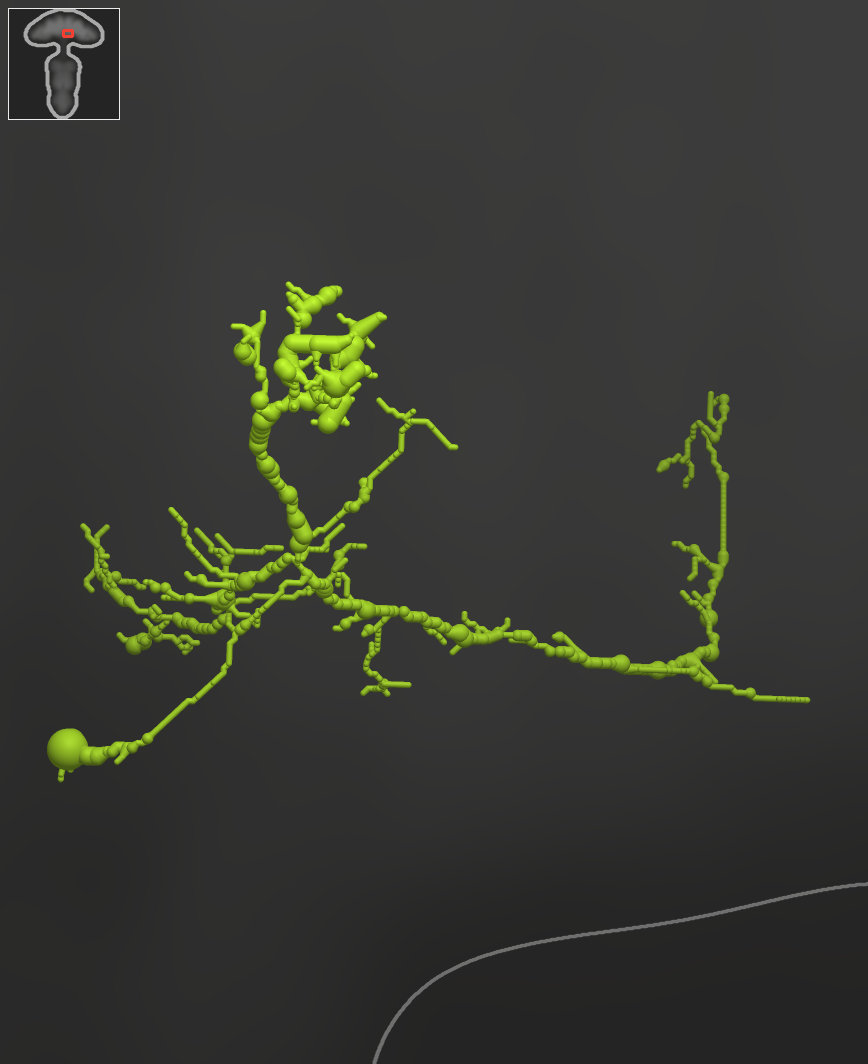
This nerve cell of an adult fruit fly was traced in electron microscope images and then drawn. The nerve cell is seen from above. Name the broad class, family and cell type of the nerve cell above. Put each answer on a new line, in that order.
central-brain intrinsic neuron
class CX
IbSpsP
